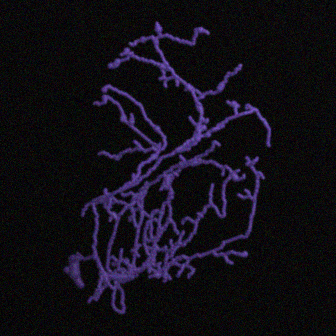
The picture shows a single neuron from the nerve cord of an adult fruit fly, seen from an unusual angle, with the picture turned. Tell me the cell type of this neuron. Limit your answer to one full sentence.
This neuron is classified under the cell type INXXX412.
